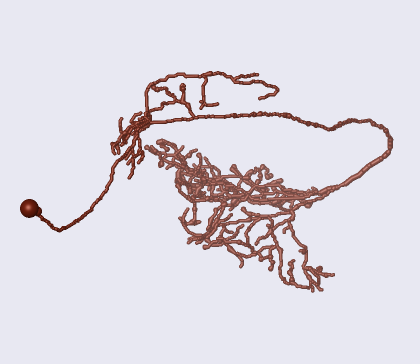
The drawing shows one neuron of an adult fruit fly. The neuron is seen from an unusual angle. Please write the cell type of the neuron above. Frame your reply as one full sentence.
This neuron has been assigned cell type FB2I_a.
